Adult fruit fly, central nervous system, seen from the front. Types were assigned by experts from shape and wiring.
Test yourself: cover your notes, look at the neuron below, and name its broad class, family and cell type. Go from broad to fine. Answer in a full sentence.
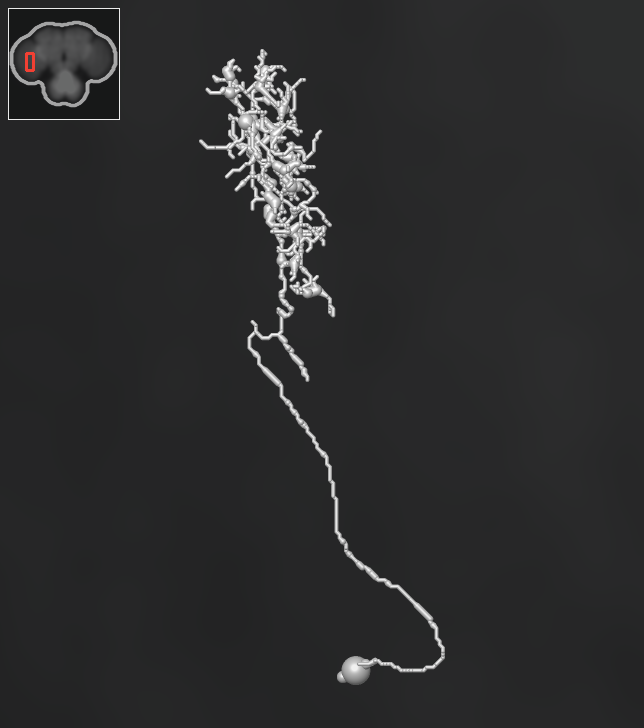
An optic-lobe intrinsic neuron of the LPi family, type LPi3a.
